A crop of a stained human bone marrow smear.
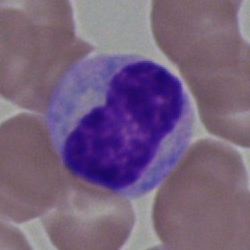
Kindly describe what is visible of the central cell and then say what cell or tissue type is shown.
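A single notch on the upper-left side of the nucleus gives it a kidney shape. The nucleus lies off-centre, toward the lower right of the cell. Its chromatin is dense, dark purple and coarsely clumped. Pale greyish-blue cytoplasm is widest on the upper-left side of the cell. This cell is a metamyelocyte.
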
